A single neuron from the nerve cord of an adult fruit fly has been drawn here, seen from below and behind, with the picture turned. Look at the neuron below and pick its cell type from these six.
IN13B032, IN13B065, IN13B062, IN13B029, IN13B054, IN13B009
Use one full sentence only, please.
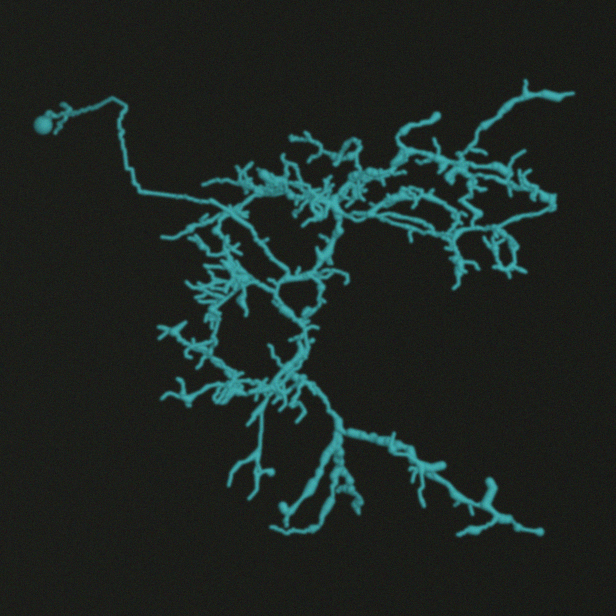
The cell type to which this neuron belongs is IN13B054.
